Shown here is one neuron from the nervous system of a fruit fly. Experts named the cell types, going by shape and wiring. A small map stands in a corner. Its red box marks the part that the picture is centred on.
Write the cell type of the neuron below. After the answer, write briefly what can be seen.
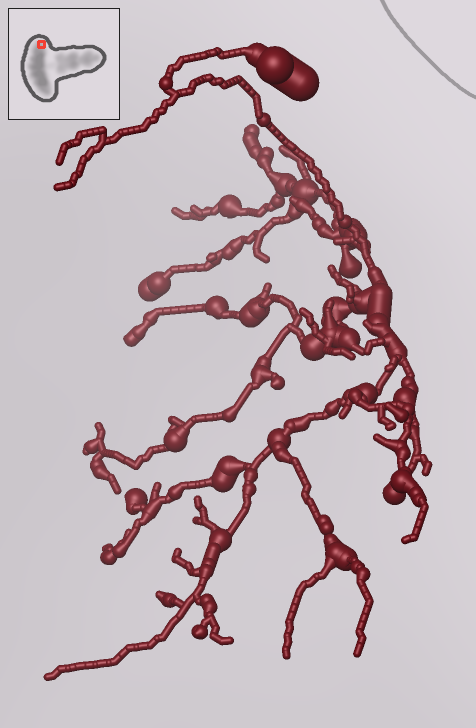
Its cell type is Dm-DRA1. It is an optic-lobe intrinsic neuron. The cell body can be seen at the top of the picture. Dozens of branch ends can be seen.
